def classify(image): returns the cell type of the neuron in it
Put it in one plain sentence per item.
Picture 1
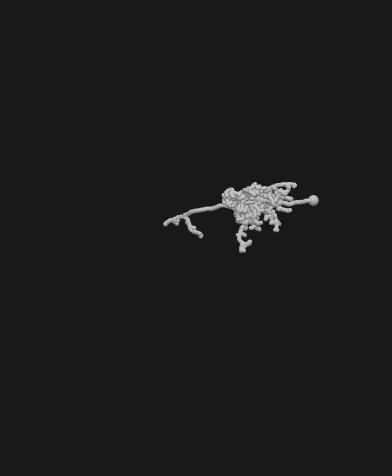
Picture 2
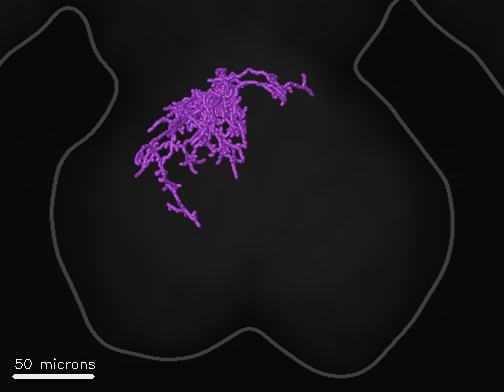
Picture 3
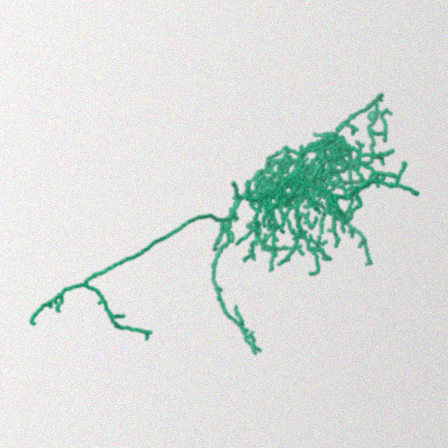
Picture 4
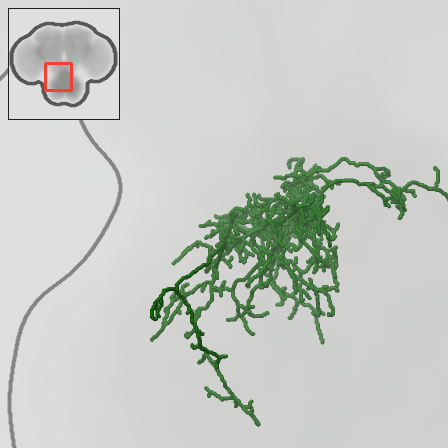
The cell type is INXXX159.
